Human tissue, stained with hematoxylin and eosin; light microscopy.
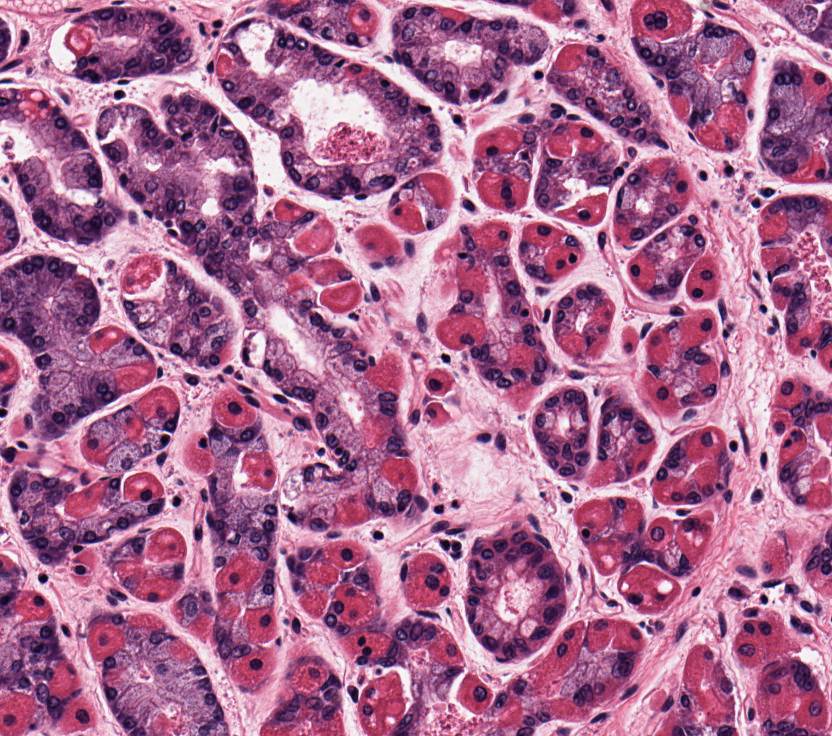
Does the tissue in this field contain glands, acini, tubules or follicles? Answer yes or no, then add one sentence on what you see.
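Yes. Parietal cells, large rounded cells with bright pink-red cytoplasm and a single central round dark nucleus, are scattered through the glands.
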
